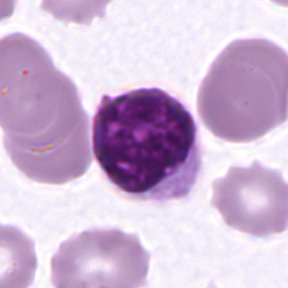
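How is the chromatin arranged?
Coarsely clumped into dark purple blocks, with paler patches separating them.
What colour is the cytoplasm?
Pale lilac, and I see no distinct granules in it.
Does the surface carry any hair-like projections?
No, it shows none.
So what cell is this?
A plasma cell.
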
